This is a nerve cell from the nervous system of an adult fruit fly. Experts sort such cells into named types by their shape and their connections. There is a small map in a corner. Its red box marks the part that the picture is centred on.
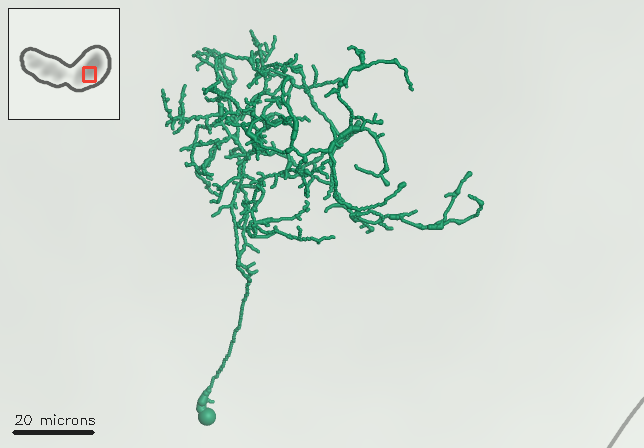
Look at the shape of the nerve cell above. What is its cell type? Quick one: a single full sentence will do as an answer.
This neuron carries the cell type designation AVLP337.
